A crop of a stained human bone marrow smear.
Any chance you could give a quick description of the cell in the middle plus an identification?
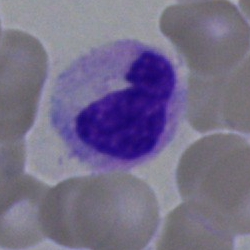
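A notch on the upper side of the nucleus gives it a kidney-like shape, and the nucleus lies off-centre toward the right side of the cell. Its chromatin is dense and stains deep purple. A moderate amount of pale lilac cytoplasm surrounds it. The cell is a band neutrophil.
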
